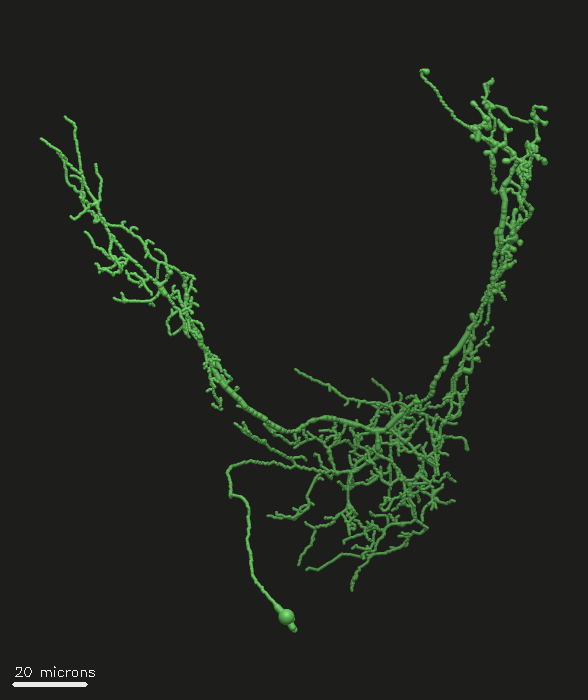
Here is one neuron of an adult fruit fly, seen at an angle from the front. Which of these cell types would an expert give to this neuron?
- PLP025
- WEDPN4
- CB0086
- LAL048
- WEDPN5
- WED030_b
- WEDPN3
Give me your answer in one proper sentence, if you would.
It is WEDPN5 that is the cell type of the neuron.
